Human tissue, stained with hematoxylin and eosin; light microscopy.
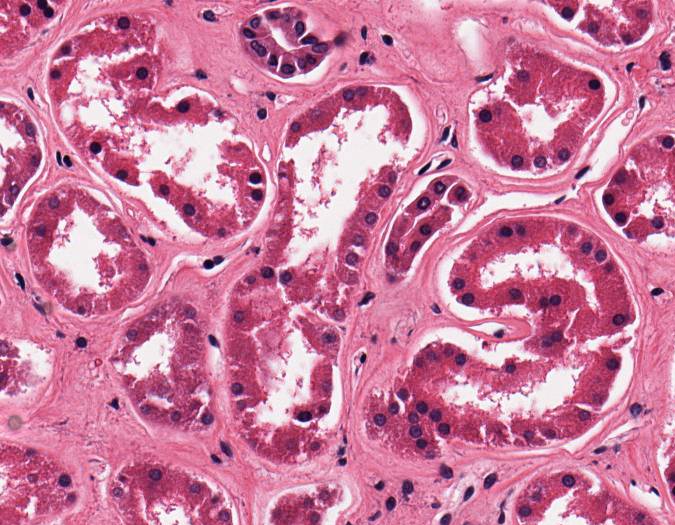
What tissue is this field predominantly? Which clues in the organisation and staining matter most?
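This is the cortical labyrinth of the kidney: closely packed cut tubules of varied shape in pink stroma. Each is lined by one layer of cuboidal to low columnar cells with abundant, granular, deeply eosinophilic cytoplasm.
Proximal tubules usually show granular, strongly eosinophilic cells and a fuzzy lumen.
Irregular lumens hold wispy pale pink material along a ragged border.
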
